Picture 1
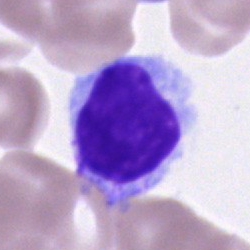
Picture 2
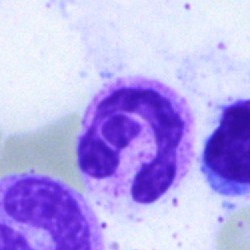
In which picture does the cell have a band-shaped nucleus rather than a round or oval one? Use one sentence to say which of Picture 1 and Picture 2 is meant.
Picture 2 is the one where the nucleus is a curved band without separate lobes.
